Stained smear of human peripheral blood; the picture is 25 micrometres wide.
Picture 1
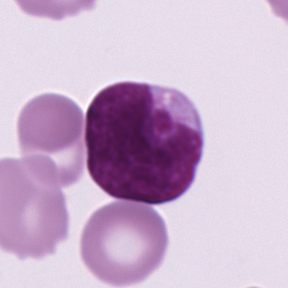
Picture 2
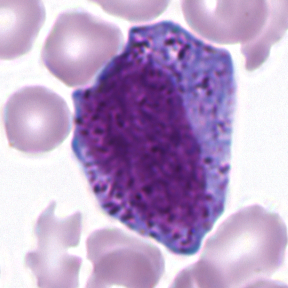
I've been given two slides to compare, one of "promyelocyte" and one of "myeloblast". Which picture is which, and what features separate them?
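Picture 1 shows a myeloblast, and picture 2 shows a promyelocyte. The myeloblast is roughly round with a smooth edge and no projections, while the promyelocyte is angular and polygonal. The myeloblast measures about 11 micrometres across, and its nucleus fills about 80% of the cell's area.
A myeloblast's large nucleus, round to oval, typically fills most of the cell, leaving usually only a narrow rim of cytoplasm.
Its visible cytoplasm is a small pale lilac patch confined to the upper right, where the nucleus is indented. In the promyelocyte, pale bluish-lilac cytoplasm lies mainly as a band along the right side.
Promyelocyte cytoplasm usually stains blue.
No distinct granules are seen in the myeloblast's pale cytoplasm. The promyelocyte has coarse, dark purple to blackish granules, sparse enough to show as separate dots and scattered over both nucleus and cytoplasm.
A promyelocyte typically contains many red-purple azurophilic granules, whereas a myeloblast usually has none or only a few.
Red cells lie against the myeloblast's left and lower edges and surround the promyelocyte without overlapping it.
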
